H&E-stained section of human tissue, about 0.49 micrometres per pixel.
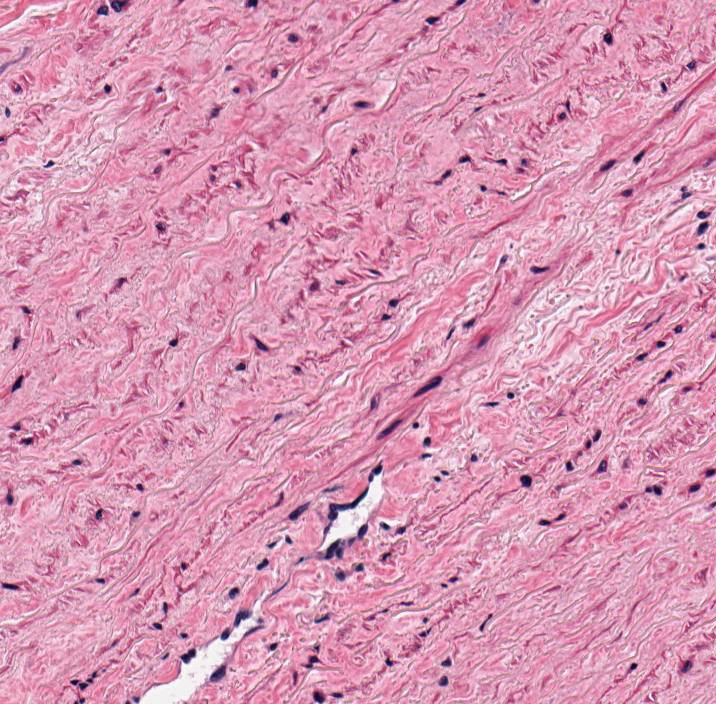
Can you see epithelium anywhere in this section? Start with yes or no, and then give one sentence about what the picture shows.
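No. The whole field is pink fibrous stroma with no epithelium anywhere.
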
